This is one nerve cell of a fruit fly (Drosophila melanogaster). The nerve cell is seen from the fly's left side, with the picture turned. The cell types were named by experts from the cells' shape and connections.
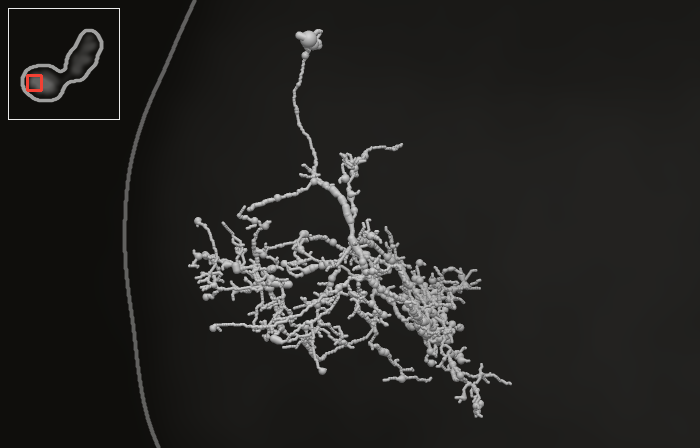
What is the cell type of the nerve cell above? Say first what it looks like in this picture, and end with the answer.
The cell body can be seen at the top of the picture. In this view it is about as wide as it is tall. Its broad class is central-brain intrinsic neuron. The cell type is AVLP471.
